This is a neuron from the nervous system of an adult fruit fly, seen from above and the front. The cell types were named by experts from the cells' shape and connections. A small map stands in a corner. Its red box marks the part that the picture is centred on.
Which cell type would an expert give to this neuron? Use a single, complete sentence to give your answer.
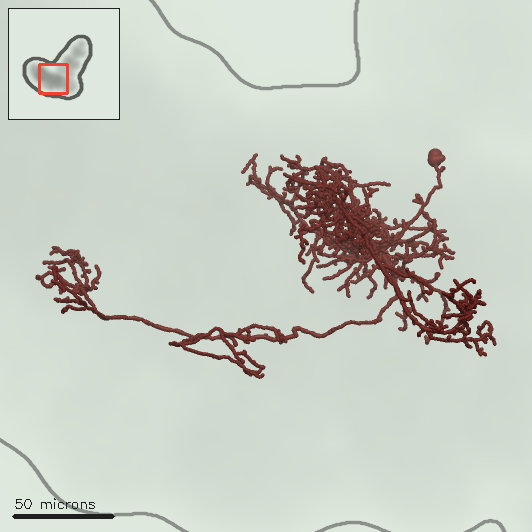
This neuron represents the cell type CL308.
